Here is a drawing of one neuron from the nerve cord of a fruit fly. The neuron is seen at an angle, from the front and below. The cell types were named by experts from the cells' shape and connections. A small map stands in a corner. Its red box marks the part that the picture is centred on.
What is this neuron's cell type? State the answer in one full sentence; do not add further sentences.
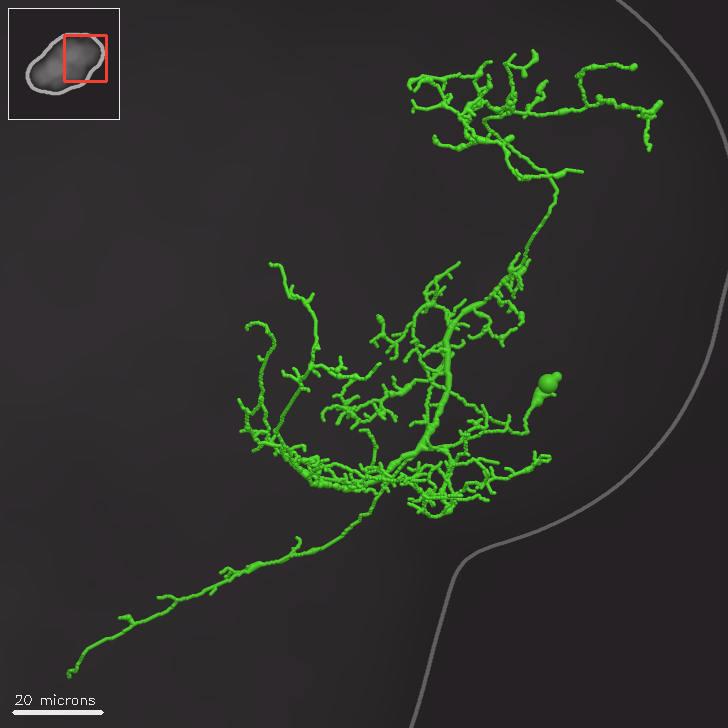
This neuron represents the cell type IN03A054.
